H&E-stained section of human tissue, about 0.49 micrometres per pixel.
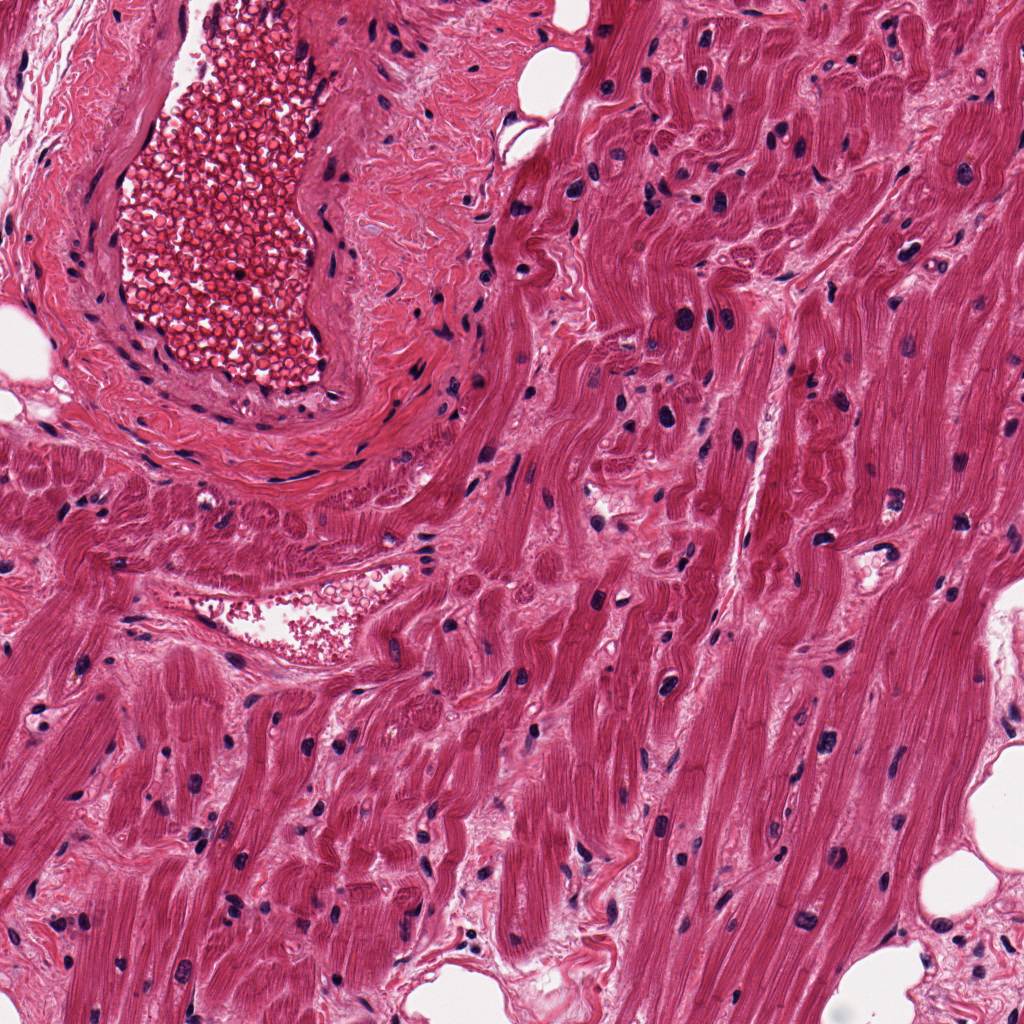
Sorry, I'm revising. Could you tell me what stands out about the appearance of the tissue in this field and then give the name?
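Most of the field is striated muscle, apart from a vessel up in the upper left. The fibres branch and join their neighbours instead of running as separate parallel cylinders. Their nuclei are oval and sit centrally within the fibres. Thin strands of pale pink connective tissue run between them. This is atrial appendage of the heart.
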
